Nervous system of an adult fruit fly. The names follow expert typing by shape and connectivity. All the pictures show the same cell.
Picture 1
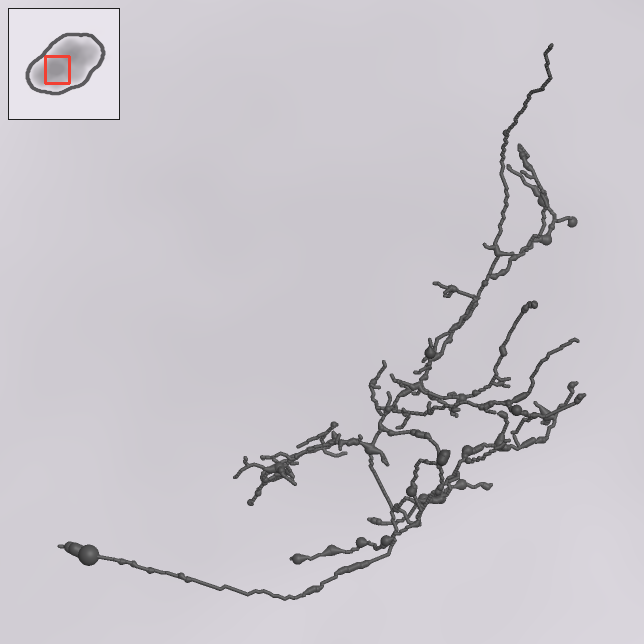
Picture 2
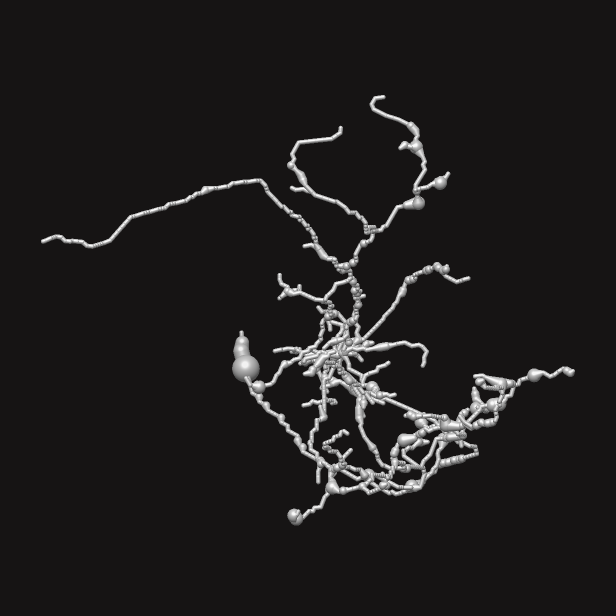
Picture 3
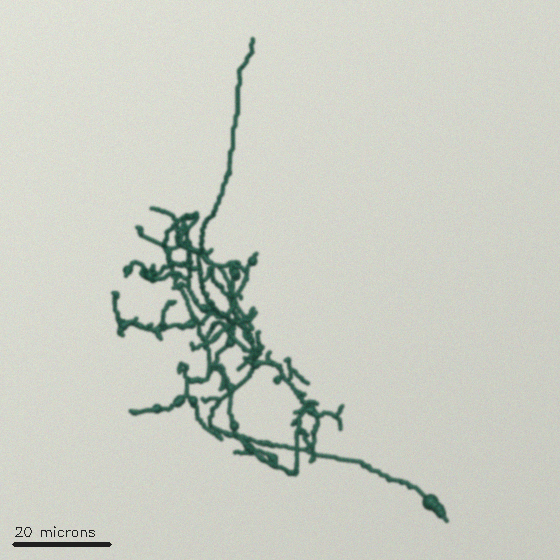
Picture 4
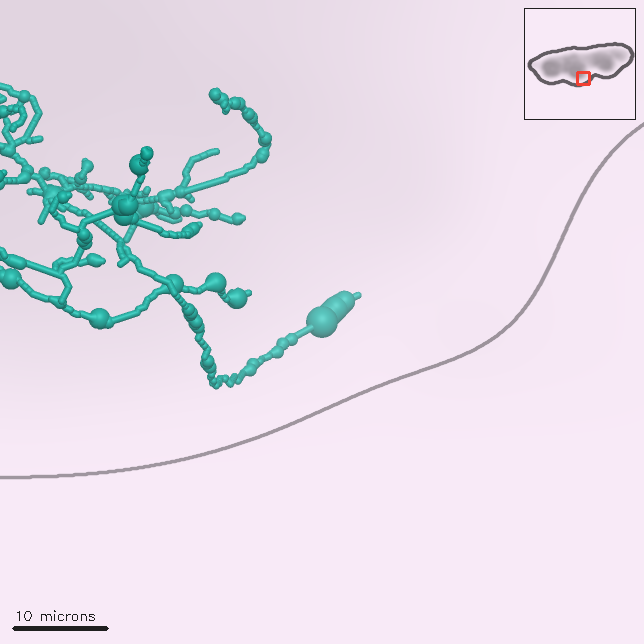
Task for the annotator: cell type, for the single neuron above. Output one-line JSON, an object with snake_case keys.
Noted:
{"cell_type": "IN01B079"}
